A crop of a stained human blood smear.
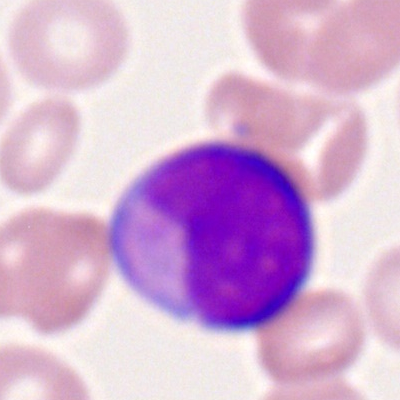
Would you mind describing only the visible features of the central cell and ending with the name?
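Nucleus stains deep purple, with a few small paler spots inside it. Cell outline round, smooth. Cytoplasm pale lilac-blue. Cell type: myeloblast.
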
